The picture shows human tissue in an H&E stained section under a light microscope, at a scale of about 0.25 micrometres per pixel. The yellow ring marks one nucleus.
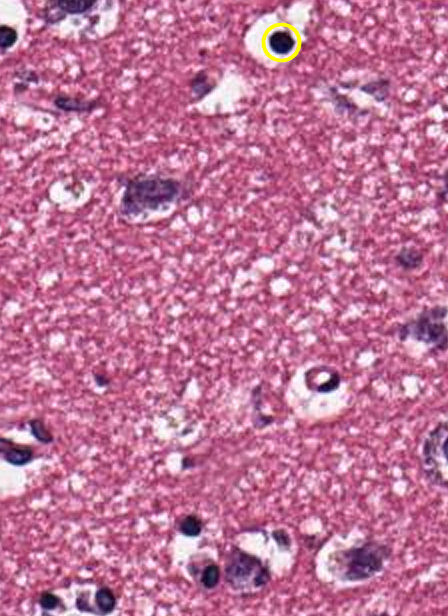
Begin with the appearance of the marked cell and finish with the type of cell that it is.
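The nucleus is round, with a smooth, sharply defined edge. The nucleus is evenly and densely dark throughout, with no internal detail visible. The nucleus sits inside a clear, unstained space, with no pink cytoplasm visible around it. The clear space around the nucleus is irregular and extends in a tapering projection up and to the right. The cell lies on its own in the fine, granular pink background meshwork. It is an oligodendrocyte.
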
